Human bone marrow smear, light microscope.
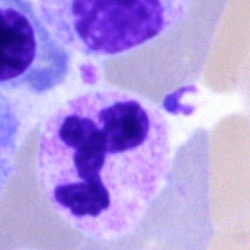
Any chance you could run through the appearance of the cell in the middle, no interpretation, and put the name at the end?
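Roughly oval in outline, the cell has a smooth edge. Chromatin: dense and dark purple. Abundant pale pink cytoplasm holds fine pinkish-lilac granules scattered through it. Name: segmented neutrophil.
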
